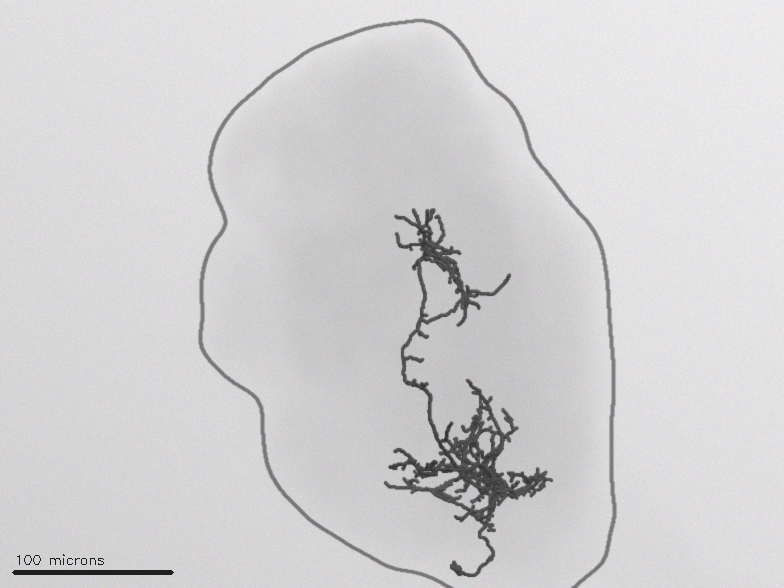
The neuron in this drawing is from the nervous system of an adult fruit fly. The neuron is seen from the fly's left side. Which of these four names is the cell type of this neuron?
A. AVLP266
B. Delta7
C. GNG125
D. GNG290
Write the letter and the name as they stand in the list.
D. GNG290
